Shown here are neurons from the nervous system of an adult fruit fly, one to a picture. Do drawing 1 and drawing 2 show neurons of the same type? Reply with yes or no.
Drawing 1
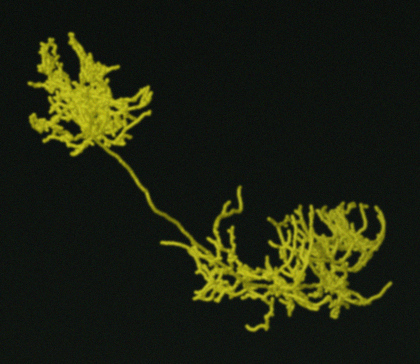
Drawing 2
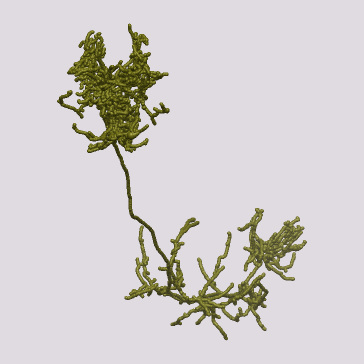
no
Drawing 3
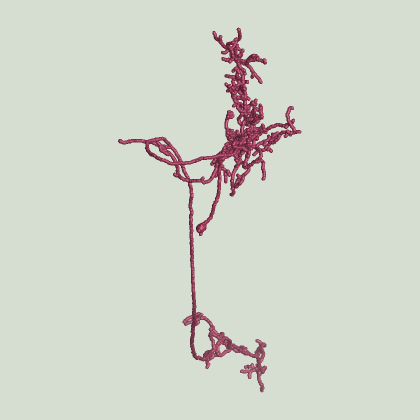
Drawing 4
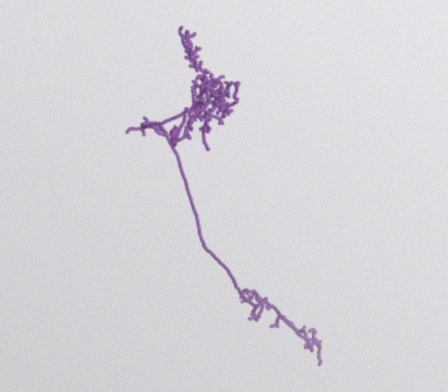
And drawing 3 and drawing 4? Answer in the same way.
yes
